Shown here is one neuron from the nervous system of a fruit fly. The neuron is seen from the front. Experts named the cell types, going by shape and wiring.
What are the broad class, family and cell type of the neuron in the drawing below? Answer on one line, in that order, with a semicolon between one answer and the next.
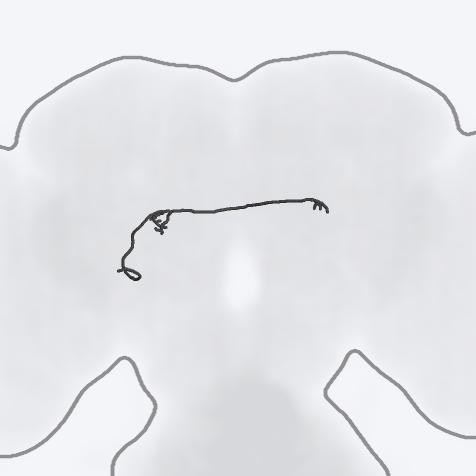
sensory neuron entering the brain; class olfactory; ORN_DL1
